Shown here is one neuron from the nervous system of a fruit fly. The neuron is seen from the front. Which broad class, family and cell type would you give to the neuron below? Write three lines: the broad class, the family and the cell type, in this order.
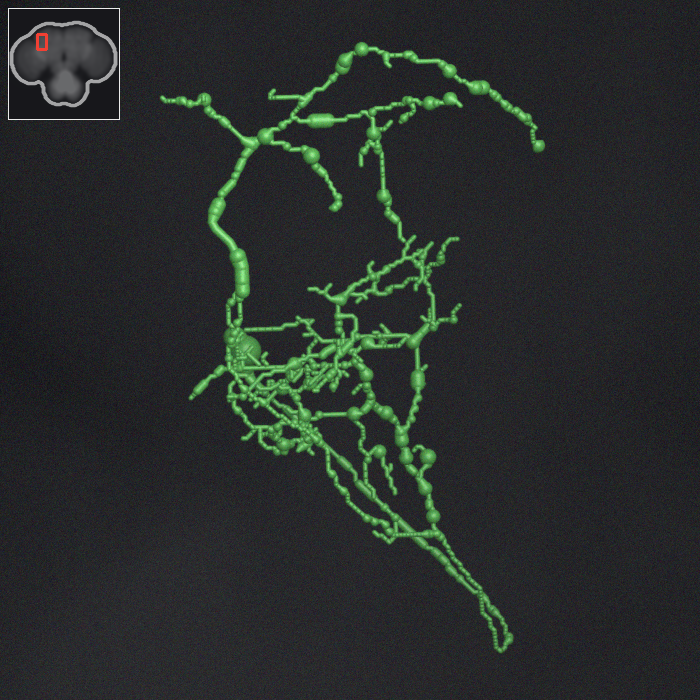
central-brain intrinsic neuron
hemilineage VLPp&l1_anterior
LHPV2c4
